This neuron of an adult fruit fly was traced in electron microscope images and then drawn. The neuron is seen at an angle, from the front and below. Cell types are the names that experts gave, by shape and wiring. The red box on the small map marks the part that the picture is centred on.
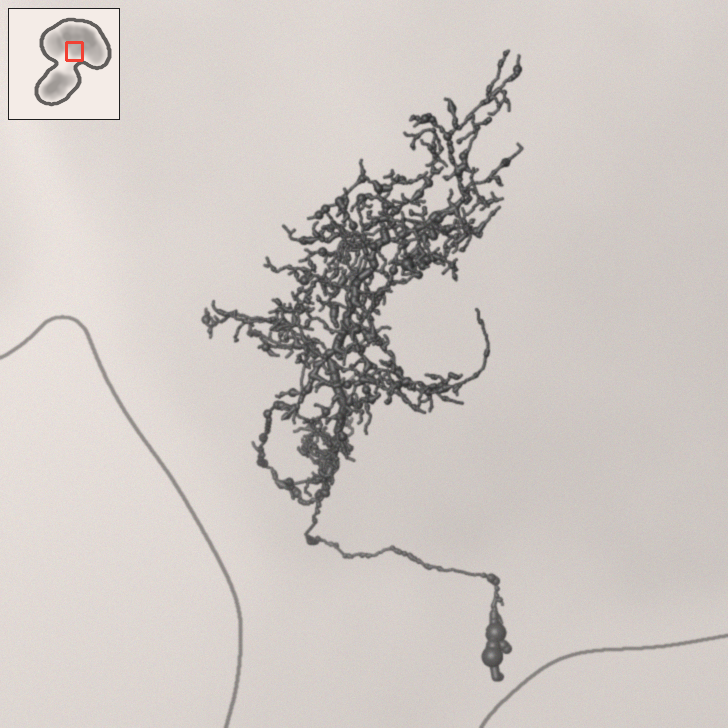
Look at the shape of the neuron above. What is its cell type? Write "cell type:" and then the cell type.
cell type: GNG190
